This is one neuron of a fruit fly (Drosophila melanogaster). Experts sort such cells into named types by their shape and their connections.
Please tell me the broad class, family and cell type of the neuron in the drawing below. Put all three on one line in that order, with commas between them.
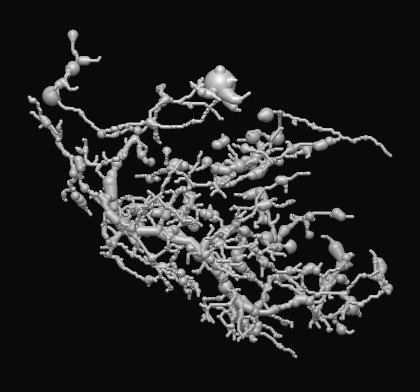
central-brain intrinsic neuron, hemilineage WEDa1, SAD114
